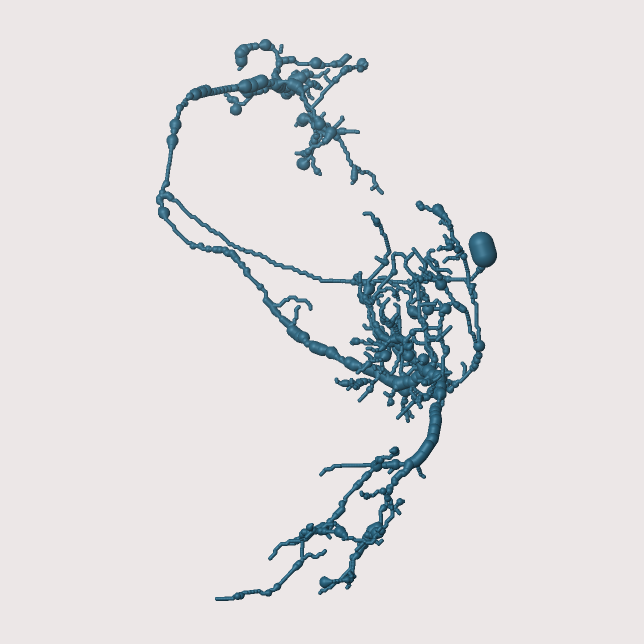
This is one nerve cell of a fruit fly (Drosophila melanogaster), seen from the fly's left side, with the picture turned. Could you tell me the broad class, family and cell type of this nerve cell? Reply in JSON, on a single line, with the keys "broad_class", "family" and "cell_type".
{"broad_class": "visual projection neuron", "family": "hemilineage VPNd1", "cell_type": "LPLC4"}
